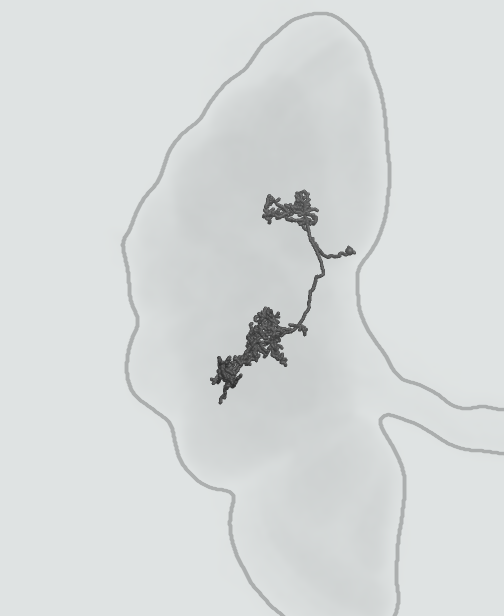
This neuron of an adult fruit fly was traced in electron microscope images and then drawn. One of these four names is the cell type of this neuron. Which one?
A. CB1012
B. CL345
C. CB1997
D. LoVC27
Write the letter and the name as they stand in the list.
B. CL345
